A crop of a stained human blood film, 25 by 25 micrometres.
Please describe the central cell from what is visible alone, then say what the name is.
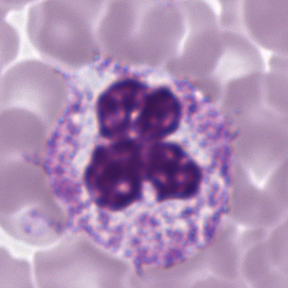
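First, chromatin: dark purple and dense, with a few small paler spots. Next, cytoplasm: abundant, forming a wide rim around the nucleus on all sides. Between the granules it is pale, almost colourless. Then granules: fine, purple-violet, scattered throughout the cytoplasm. Last, the name: segmented neutrophil.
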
